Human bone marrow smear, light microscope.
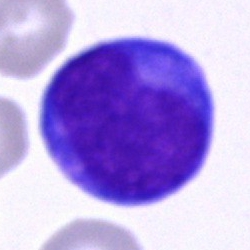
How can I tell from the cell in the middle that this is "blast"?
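The blast has a roughly round outline with a smooth edge, and its surface shows no projections or blebs. Its cytoplasm forms only a thin, deep blue rim.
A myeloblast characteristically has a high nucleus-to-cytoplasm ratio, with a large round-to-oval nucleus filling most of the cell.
The chromatin is finely mottled purple, without coarse dark clumps.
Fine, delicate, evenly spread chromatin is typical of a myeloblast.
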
